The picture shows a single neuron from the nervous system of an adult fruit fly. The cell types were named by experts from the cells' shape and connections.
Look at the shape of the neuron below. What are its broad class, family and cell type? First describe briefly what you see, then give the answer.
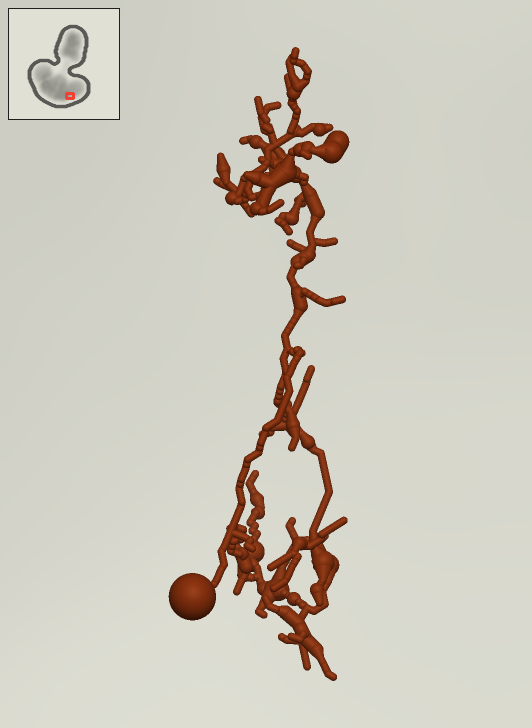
It lies in the brain. In this view it is more than twice as tall as it is wide. It is an optic-lobe intrinsic neuron. Its family is Mi. The cell type is Mi2.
